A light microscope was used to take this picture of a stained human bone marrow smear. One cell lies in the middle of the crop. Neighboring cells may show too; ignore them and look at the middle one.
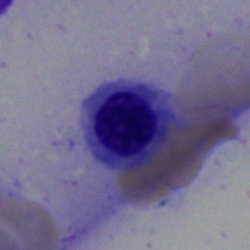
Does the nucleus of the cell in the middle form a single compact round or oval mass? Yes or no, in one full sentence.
Yes, what the nucleus forms is a compact round or oval shape.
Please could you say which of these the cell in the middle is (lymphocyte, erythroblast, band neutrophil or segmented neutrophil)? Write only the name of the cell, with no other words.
erythroblast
